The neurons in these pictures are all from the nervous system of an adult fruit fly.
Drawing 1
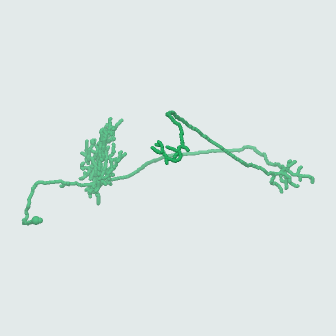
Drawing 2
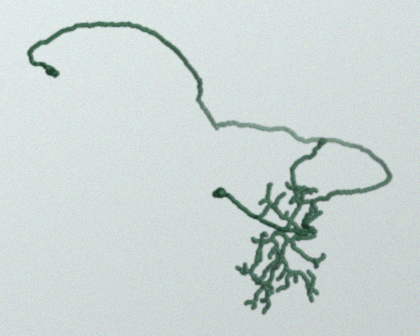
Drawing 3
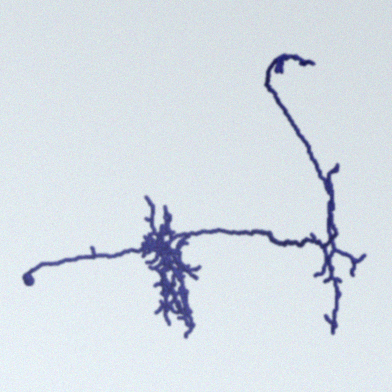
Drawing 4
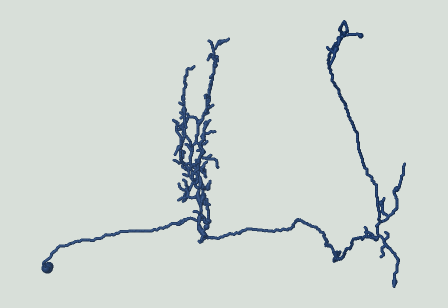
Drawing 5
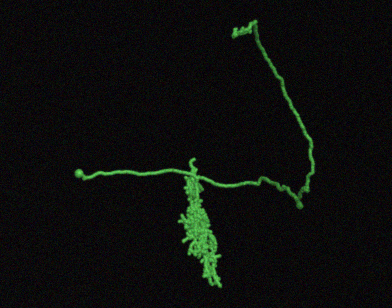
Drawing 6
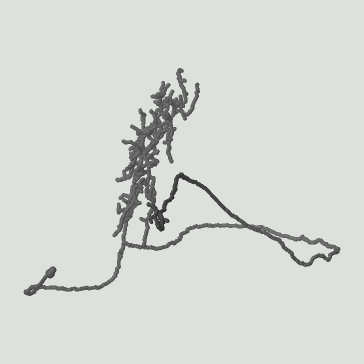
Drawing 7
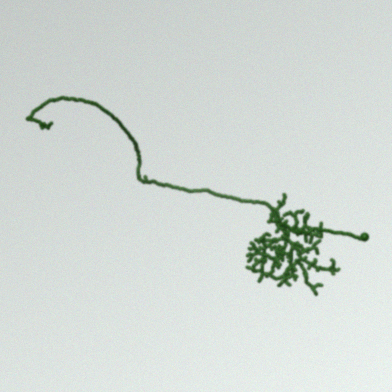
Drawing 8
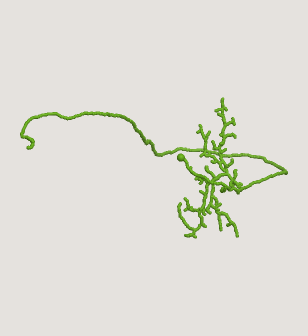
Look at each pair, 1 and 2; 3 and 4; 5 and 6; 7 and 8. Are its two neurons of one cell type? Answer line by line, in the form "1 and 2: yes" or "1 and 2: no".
1 and 2: no
3 and 4: yes
5 and 6: no
7 and 8: yes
